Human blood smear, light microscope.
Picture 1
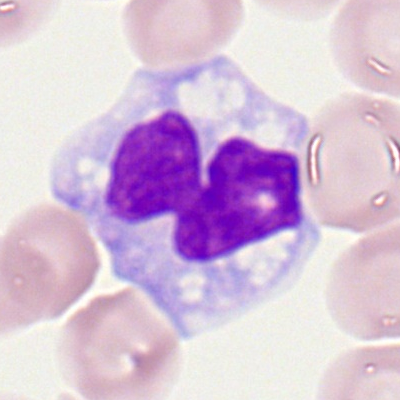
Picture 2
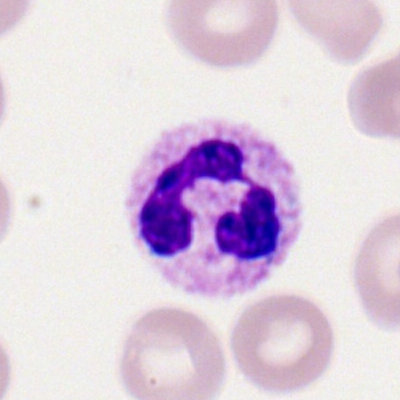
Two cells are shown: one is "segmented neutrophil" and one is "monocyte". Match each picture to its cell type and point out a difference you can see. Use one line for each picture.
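The cell in picture 1 is a monocyte. Several small clear vacuoles lie in the cytoplasm above and below the nucleus.
The cell in picture 2 is a segmented neutrophil. No vacuoles are seen in the cytoplasm.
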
